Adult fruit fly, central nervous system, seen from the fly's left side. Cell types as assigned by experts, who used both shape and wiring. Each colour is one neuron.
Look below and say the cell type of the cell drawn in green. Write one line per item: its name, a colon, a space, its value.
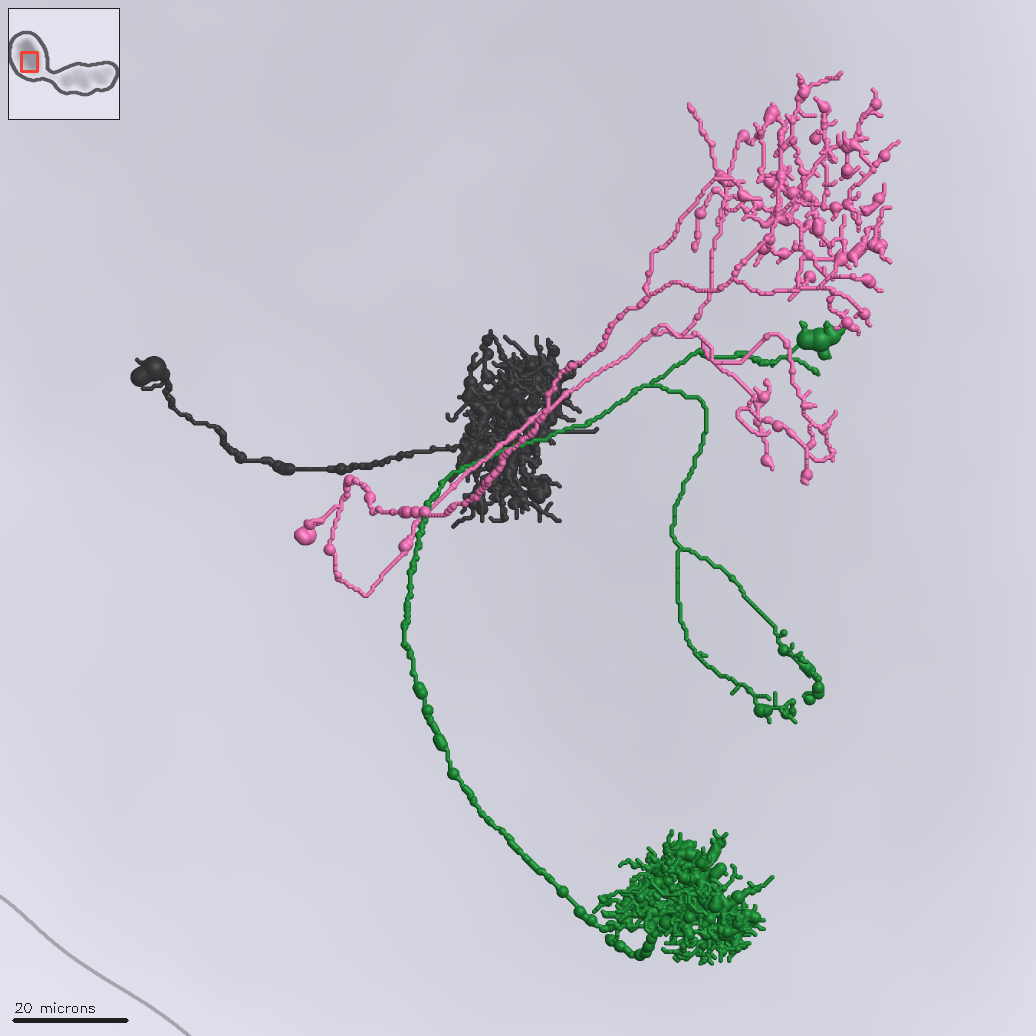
cell type: MeLo9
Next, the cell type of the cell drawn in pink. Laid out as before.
cell type: MeLo7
